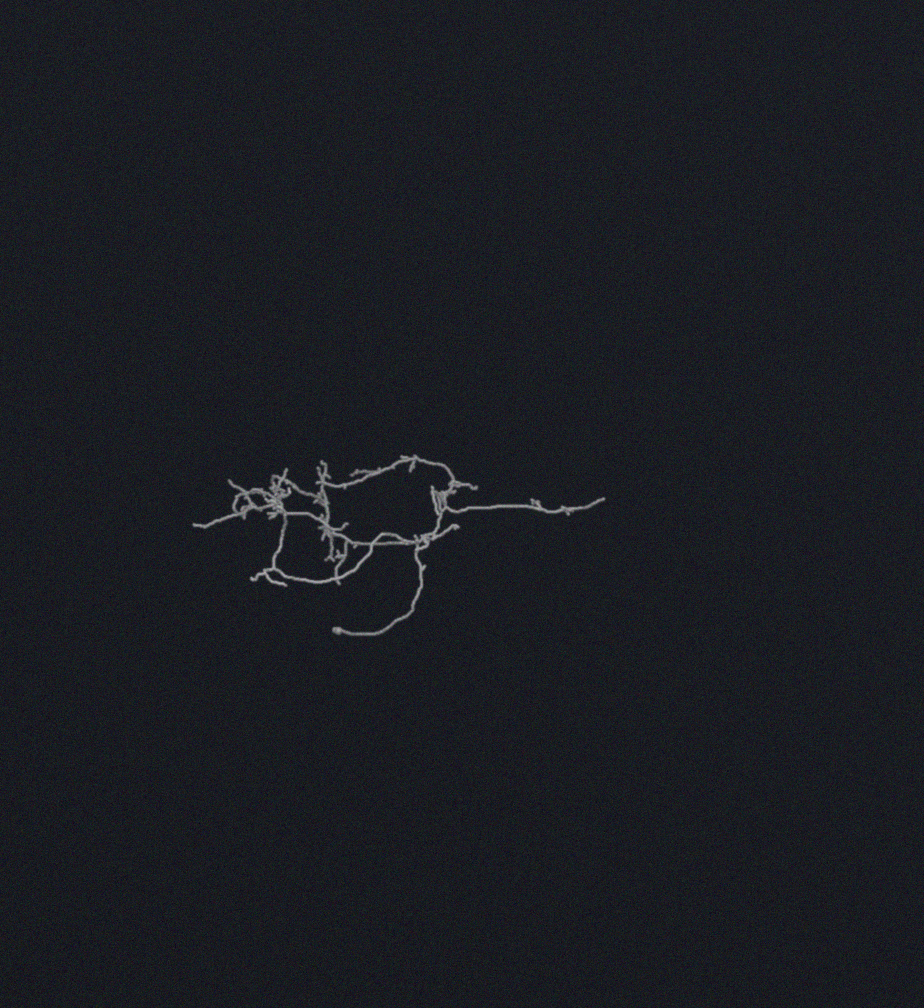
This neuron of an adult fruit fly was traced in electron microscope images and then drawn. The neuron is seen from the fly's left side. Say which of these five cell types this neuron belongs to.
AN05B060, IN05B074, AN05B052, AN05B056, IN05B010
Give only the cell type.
IN05B074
